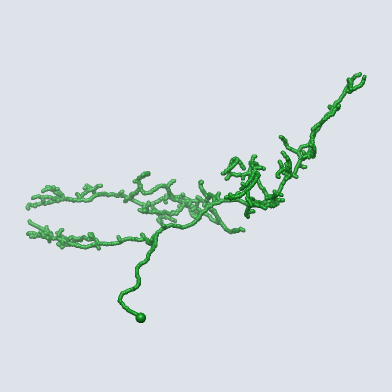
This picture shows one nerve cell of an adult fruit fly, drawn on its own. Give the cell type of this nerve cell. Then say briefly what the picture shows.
The cell type is CB3358. Its broad class is central-brain intrinsic neuron. Dozens of branch ends can be seen. In this view it is wider than it is tall.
